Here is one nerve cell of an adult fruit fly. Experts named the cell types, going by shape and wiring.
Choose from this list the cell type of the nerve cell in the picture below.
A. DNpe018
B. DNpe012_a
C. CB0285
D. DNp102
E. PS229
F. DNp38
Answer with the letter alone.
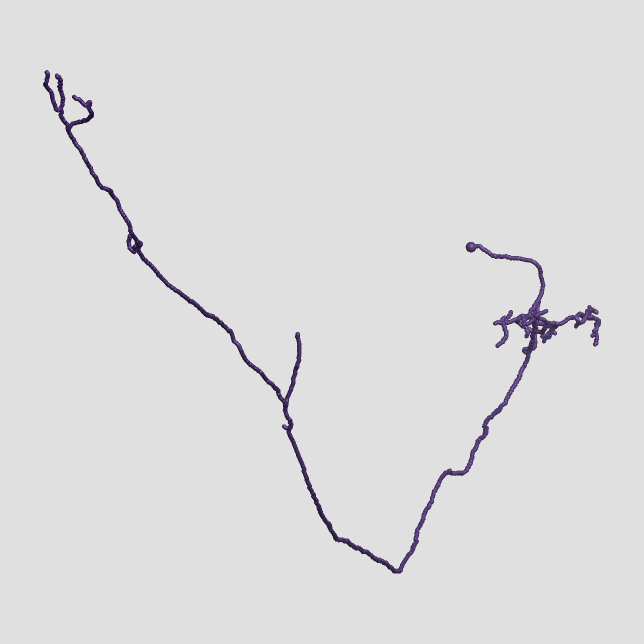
A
